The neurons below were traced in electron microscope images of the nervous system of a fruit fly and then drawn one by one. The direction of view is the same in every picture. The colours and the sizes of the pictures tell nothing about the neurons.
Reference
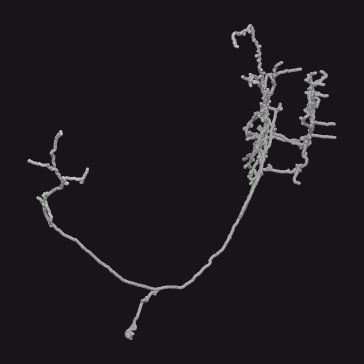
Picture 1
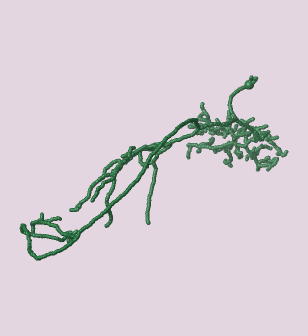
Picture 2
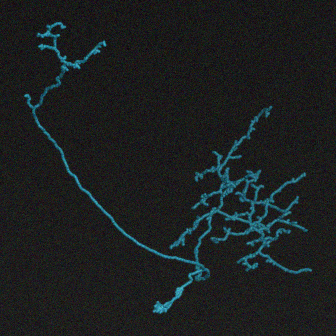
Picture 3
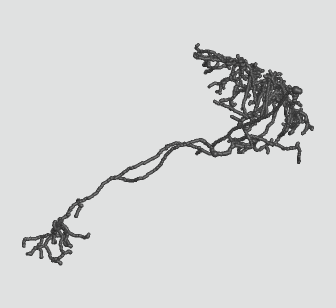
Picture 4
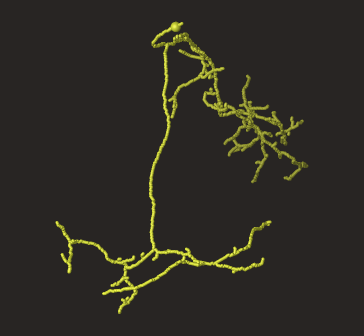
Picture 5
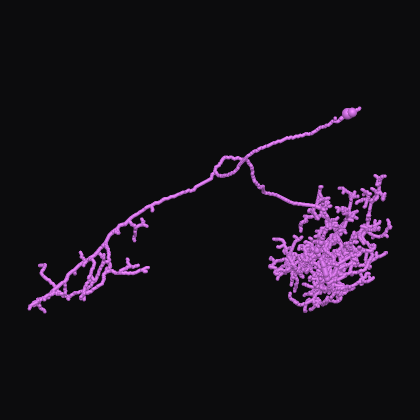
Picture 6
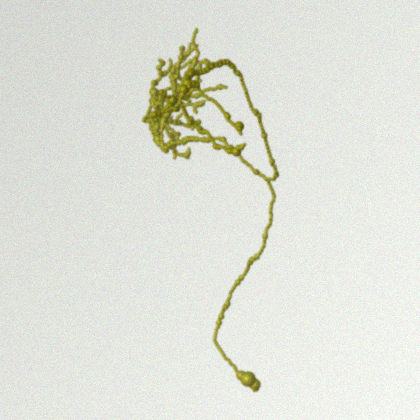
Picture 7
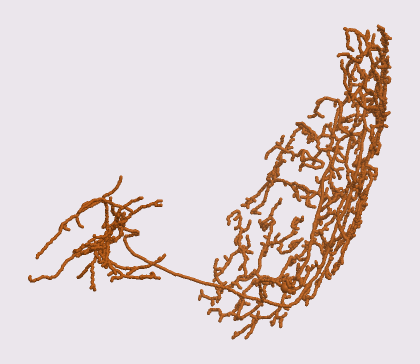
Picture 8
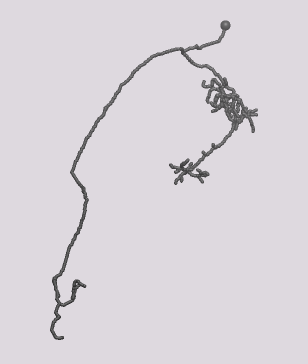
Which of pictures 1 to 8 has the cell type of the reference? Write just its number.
2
